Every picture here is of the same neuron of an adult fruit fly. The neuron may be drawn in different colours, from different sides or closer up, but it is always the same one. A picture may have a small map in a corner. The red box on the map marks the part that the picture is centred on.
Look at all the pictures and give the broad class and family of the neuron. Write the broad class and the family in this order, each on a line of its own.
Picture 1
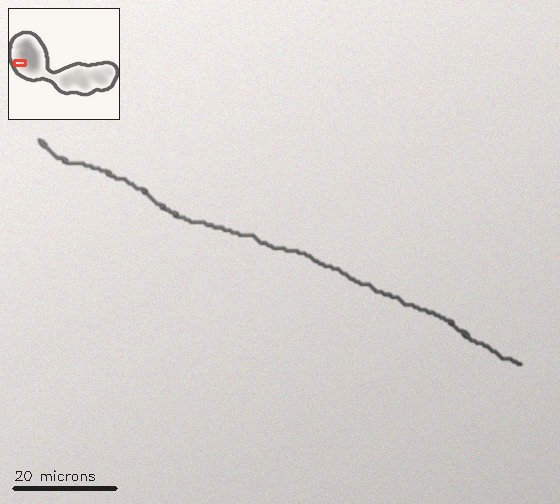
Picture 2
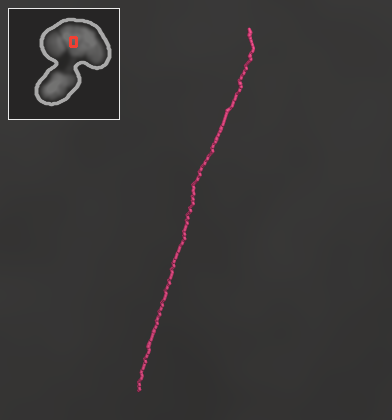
sensory neuron entering the brain
class mechanosensory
